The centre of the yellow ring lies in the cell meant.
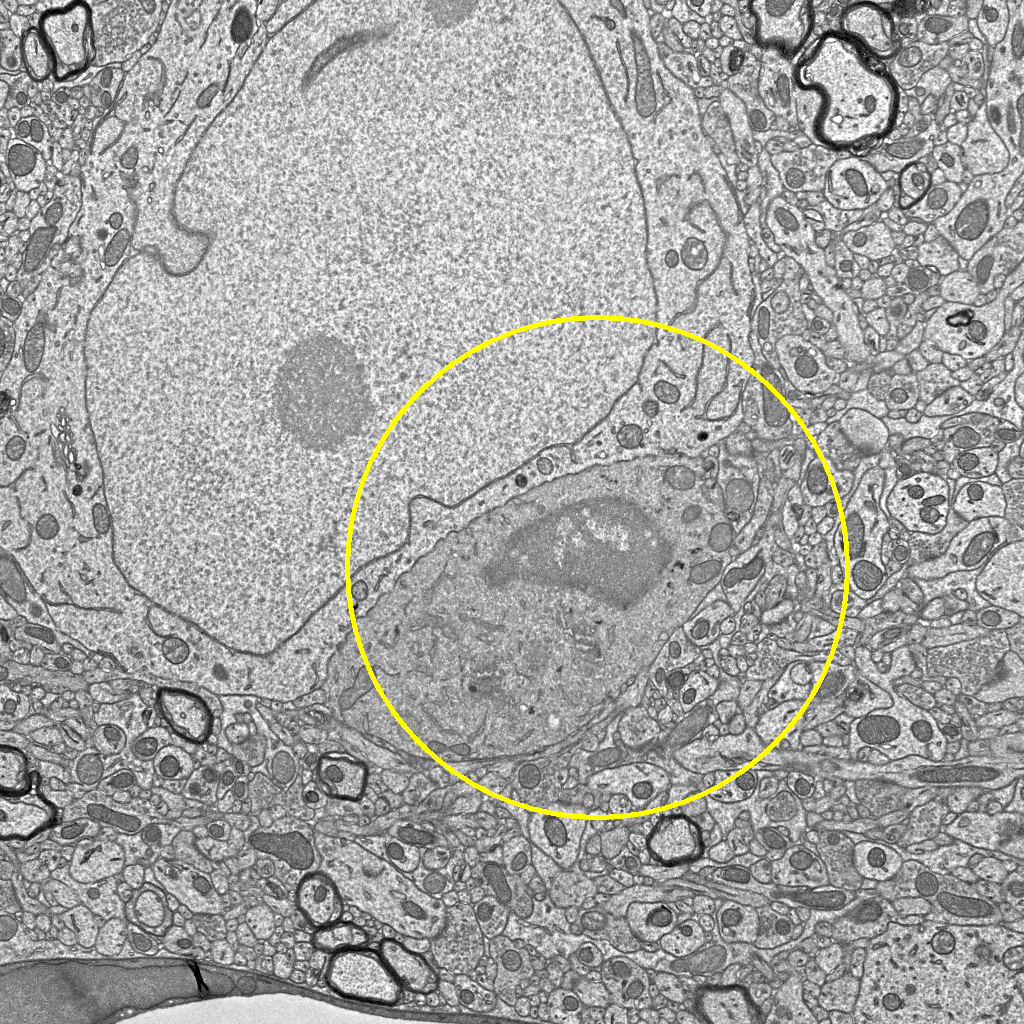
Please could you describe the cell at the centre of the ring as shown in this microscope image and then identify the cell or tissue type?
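Elongated body on this one, running from lower left to upper right. The nucleus is long too, and gently curved, like a bean. Most of the cytoplasm sits below the nucleus, out toward the lower-left end of the body. Near the nucleus's right end there are a few small dark granules. It's an oligodendrocyte.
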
